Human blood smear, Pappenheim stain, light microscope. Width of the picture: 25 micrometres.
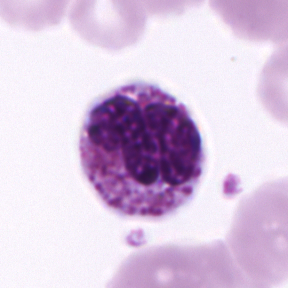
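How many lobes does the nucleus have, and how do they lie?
Two, side by side, with dark purple, dense chromatin.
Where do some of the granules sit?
Right over the nucleus.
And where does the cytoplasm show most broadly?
At the lower left; the whole cell is about 11 micrometres across.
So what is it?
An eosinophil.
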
